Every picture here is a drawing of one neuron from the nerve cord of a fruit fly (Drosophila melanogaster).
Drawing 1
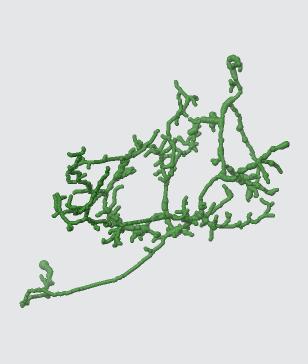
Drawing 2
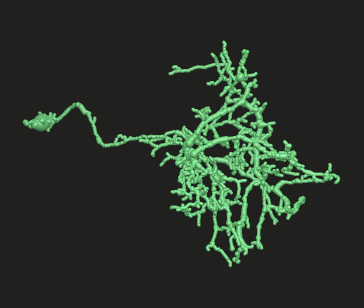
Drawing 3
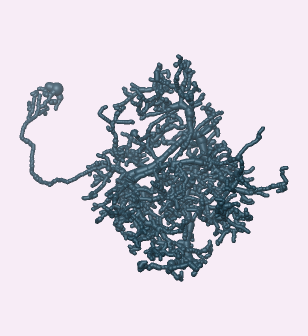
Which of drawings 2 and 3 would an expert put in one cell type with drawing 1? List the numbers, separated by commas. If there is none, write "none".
none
